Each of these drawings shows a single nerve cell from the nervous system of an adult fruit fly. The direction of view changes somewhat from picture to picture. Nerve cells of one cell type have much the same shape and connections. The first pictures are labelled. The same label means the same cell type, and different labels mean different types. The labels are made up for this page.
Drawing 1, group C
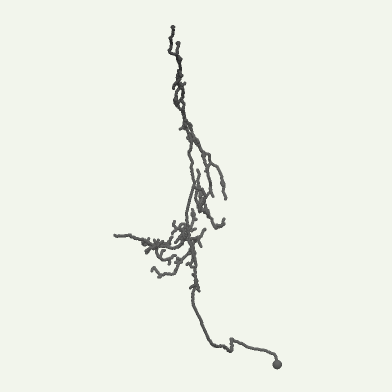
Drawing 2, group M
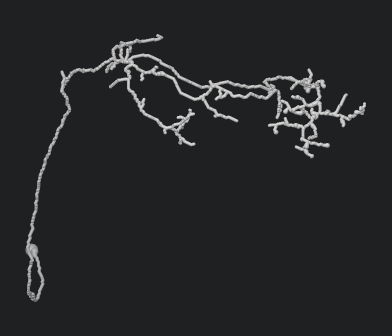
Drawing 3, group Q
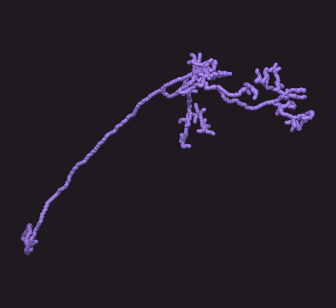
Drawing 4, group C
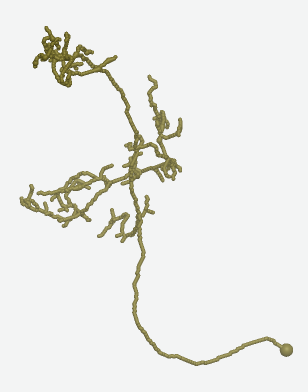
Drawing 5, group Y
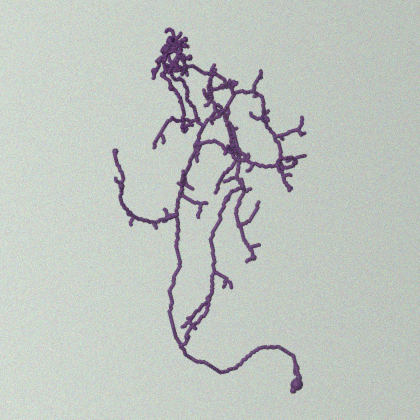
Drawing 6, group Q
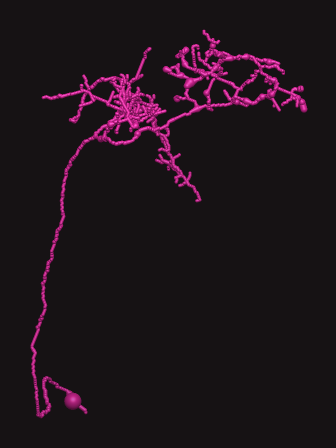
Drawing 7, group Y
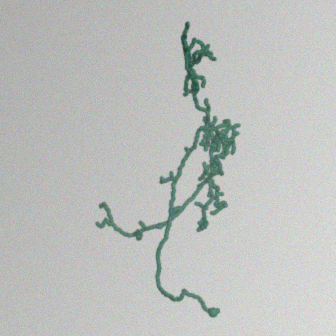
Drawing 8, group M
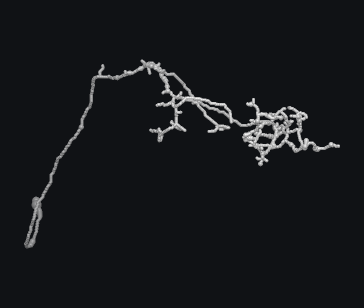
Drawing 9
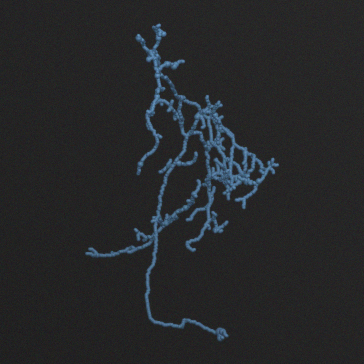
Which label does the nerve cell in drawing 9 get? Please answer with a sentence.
It belongs to group Y.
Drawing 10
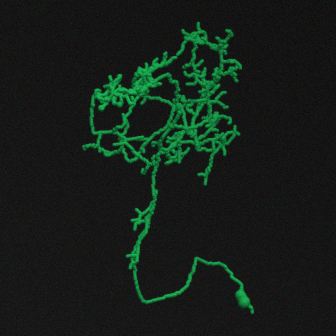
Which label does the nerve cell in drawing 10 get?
It belongs to group C.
